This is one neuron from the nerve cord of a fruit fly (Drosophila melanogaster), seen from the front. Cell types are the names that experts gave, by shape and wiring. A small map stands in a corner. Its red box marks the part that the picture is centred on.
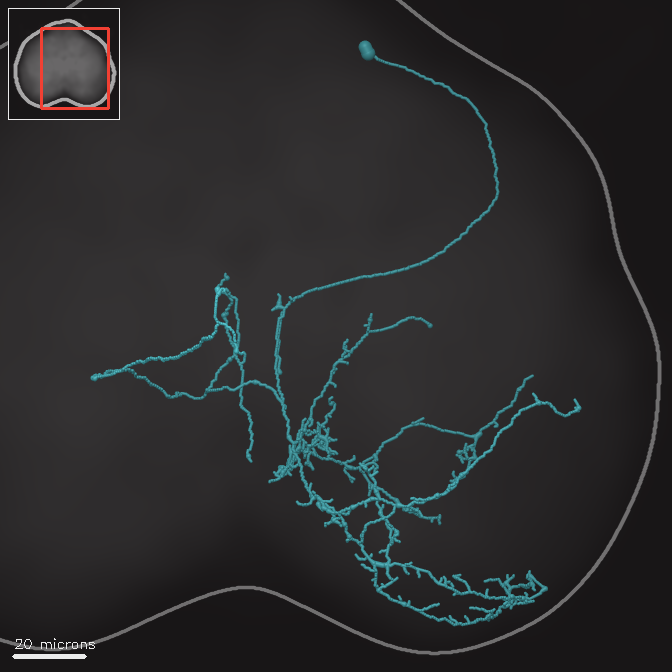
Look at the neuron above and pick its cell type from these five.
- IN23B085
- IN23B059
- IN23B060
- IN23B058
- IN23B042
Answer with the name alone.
IN23B059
